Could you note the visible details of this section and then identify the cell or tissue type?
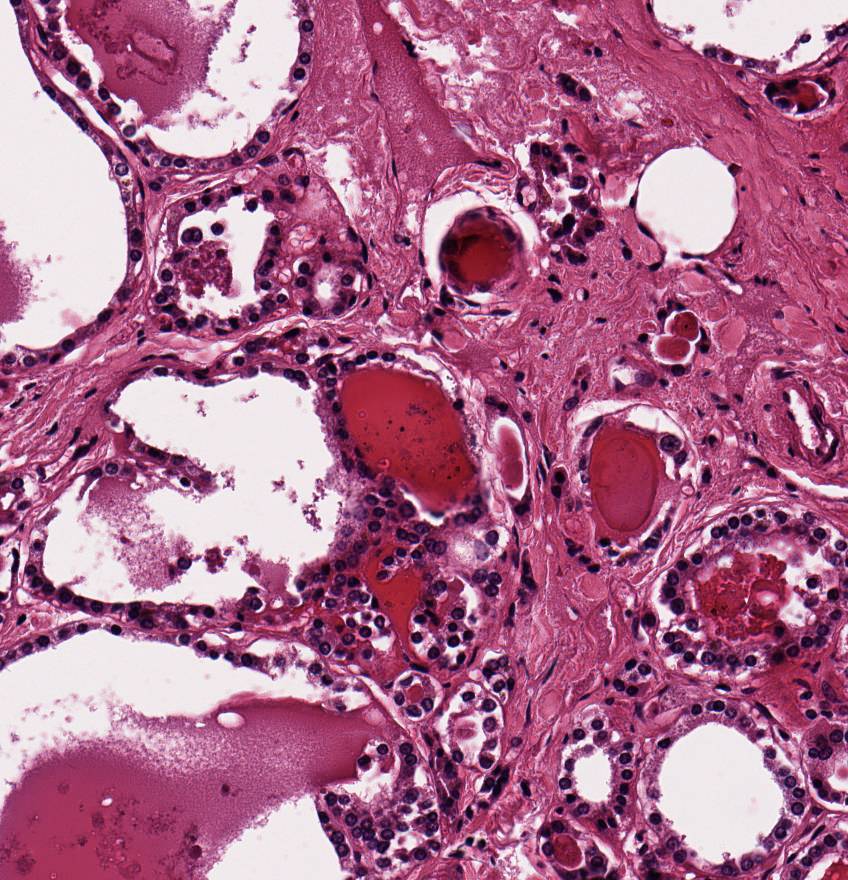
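Scan the field: many rounded to irregular spaces of widely varying size, parted by fibrous bands. Each is lined by one layer of cuboidal cells with round, dark nuclei. The pink collagenous stroma carries scattered spindle-shaped nuclei and is widest at upper right and centre. At the right of the lower half, one space holds a clump of granular red material mixed with cells. This is thyroid.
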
